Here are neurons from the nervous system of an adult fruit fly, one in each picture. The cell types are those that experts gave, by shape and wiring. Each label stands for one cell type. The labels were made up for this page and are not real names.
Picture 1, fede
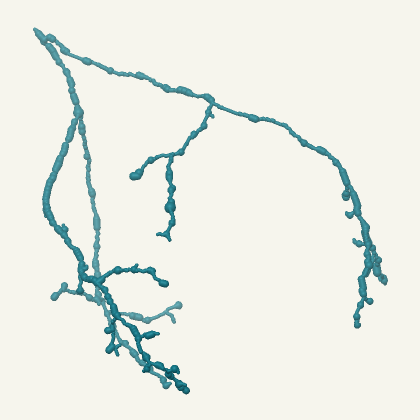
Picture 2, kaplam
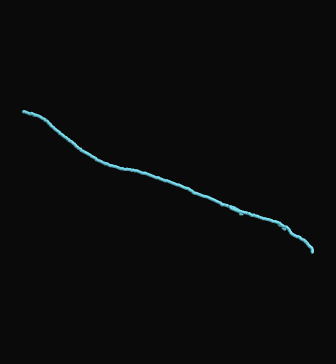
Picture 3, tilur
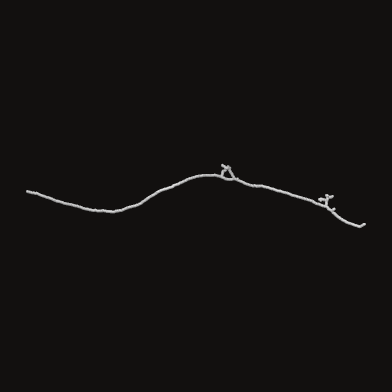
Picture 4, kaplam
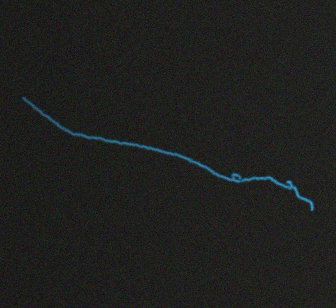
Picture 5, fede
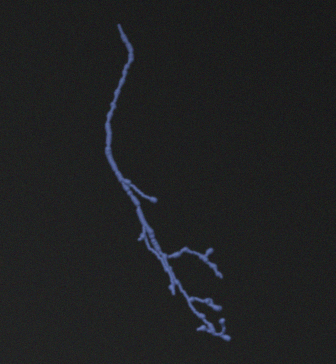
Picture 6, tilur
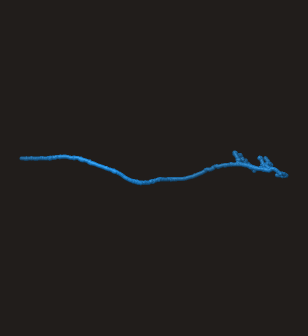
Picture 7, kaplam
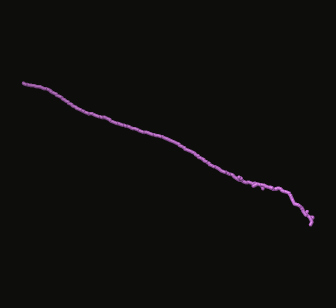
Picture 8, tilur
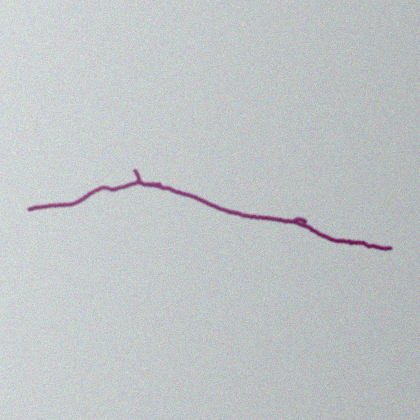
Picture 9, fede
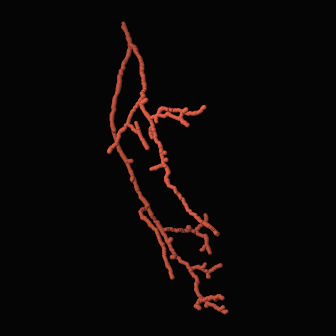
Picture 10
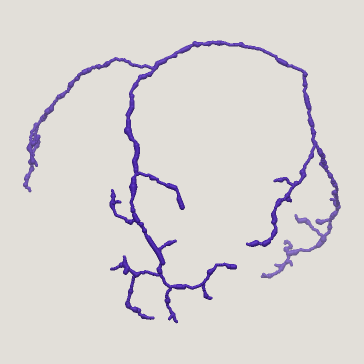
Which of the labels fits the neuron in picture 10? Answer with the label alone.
fede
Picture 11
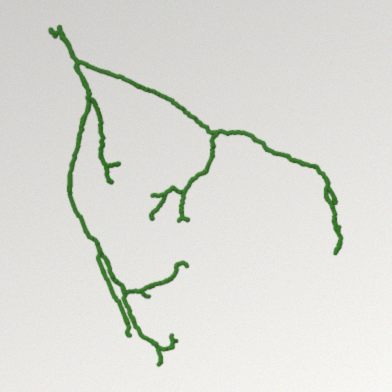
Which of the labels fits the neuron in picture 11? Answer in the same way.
fede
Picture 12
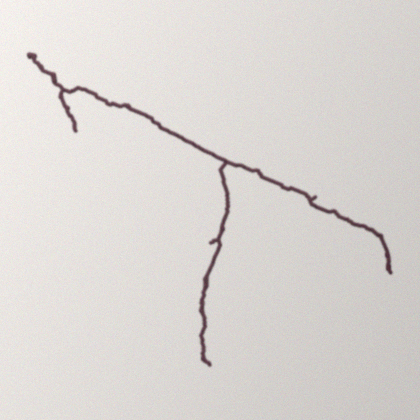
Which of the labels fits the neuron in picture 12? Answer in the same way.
fede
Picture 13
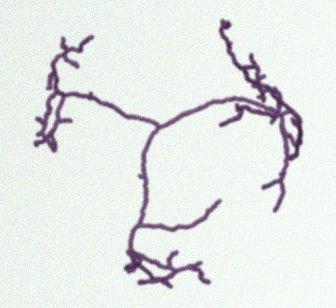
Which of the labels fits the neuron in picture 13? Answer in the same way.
fede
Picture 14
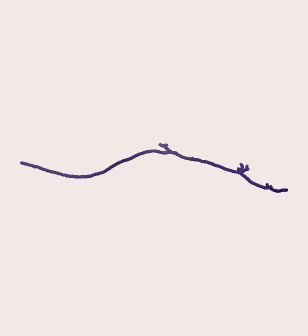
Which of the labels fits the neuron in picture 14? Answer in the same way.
tilur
